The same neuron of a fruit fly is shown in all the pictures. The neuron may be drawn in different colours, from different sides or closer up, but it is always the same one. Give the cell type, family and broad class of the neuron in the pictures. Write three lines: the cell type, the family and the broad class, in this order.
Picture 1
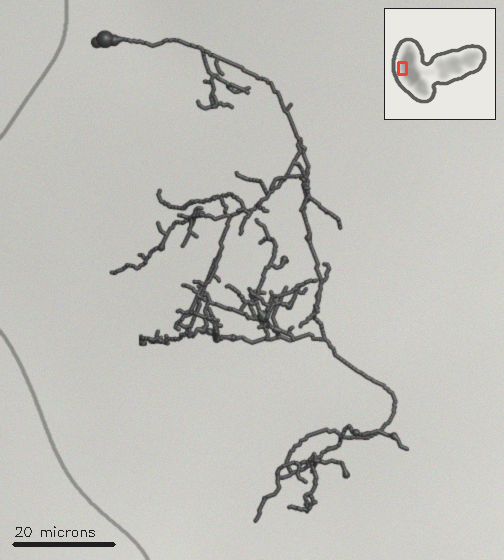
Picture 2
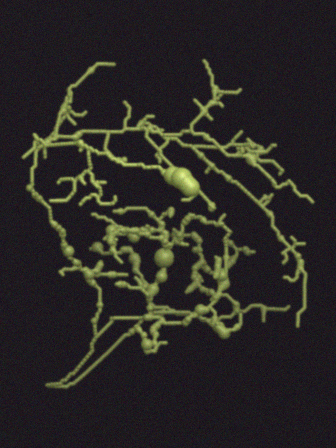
PAM08
class DAN
central-brain intrinsic neuron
